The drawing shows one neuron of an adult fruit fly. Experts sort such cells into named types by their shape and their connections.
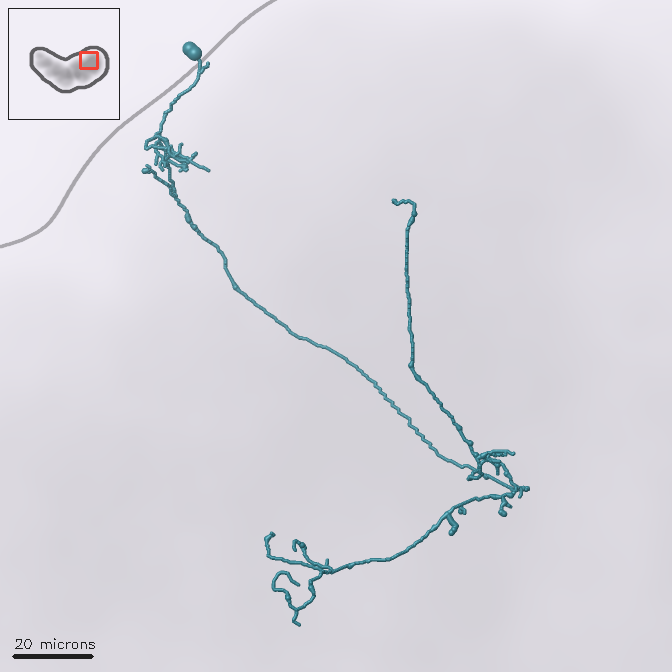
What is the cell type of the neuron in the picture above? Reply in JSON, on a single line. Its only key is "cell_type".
{"cell_type": "KCa'b'-ap2"}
